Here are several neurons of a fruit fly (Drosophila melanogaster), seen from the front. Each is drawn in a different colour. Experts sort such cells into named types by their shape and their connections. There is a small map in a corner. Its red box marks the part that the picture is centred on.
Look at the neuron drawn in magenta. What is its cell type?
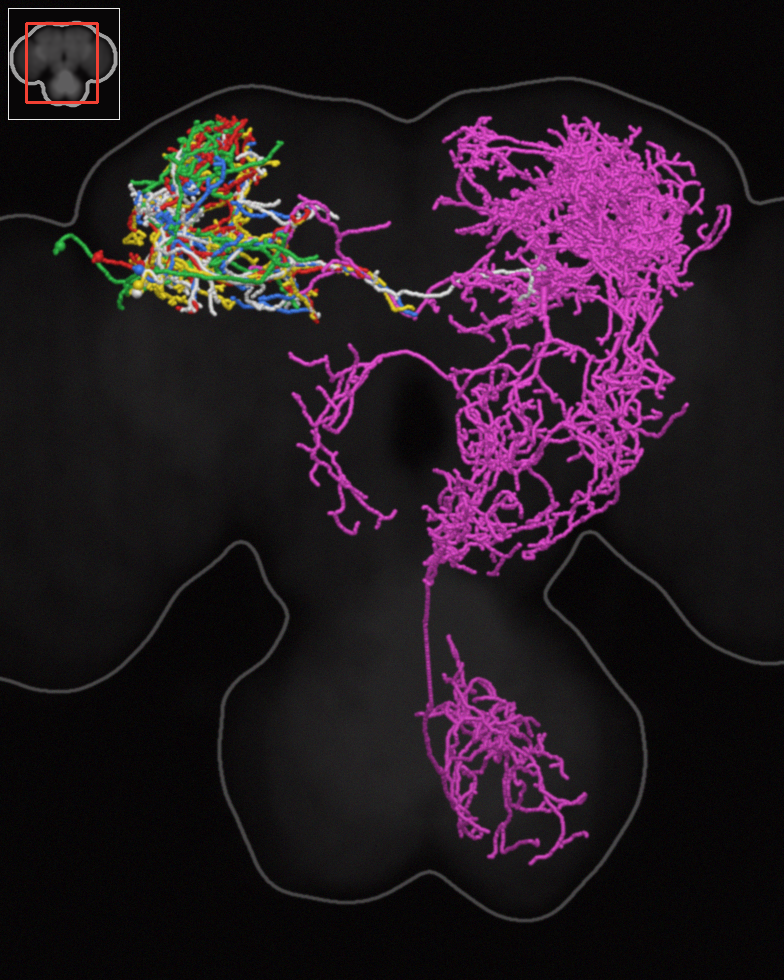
DNp32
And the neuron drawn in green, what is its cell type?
SLP227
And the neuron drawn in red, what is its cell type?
CL077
